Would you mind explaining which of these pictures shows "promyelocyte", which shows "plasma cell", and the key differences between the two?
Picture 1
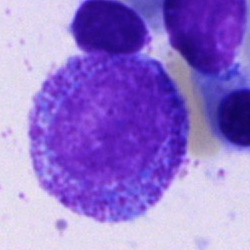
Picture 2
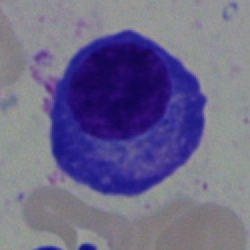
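The promyelocyte is in picture 1, the plasma cell in picture 2. On granules: many purple granules crowd the cytoplasm around the nucleus of the promyelocyte, while the plasma cell shows no distinct granules.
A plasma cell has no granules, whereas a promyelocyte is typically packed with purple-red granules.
On chromatin: it is fine and evenly spread in picture 1, and dark purple and fairly dense throughout the nucleus in picture 2.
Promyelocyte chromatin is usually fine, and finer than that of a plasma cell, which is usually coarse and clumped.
On cytoplasm: pale blue between the granules in the promyelocyte, plentiful and deep blue in the plasma cell. On outline: both are roughly round, the plasma cell's edge mostly smooth. Nearby: a smaller cell with a dark, dense nucleus touches the top edge of the promyelocyte, and small purple platelet-like fragments lie just beside the left edge of the plasma cell.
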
